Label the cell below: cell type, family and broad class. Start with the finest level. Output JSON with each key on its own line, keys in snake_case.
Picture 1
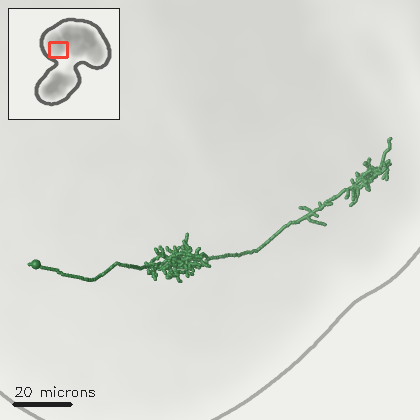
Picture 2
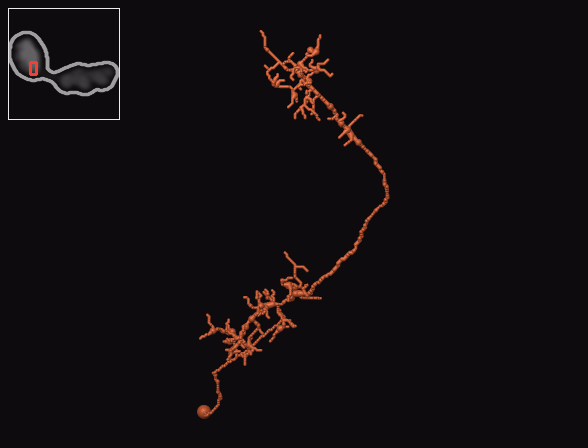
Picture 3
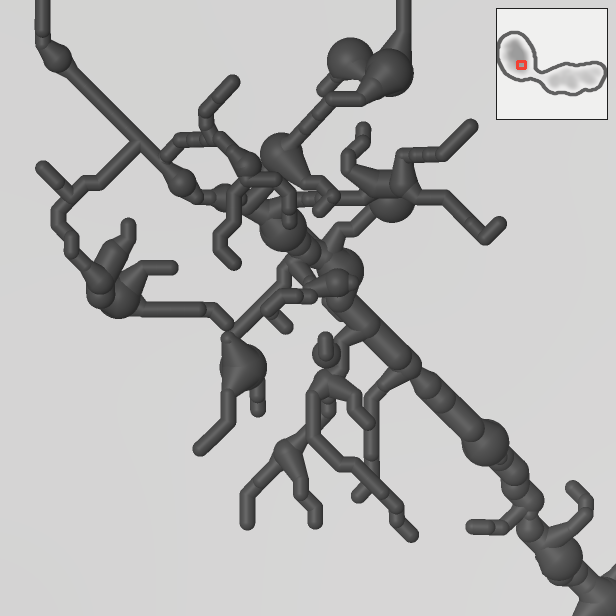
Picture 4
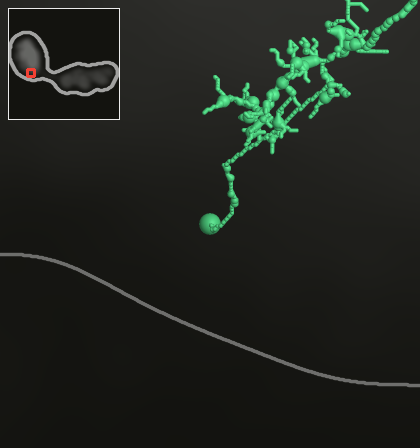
{
 "cell_type": "Tm5Y",
 "family": "Tm",
 "broad_class": "optic-lobe intrinsic neuron"
}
